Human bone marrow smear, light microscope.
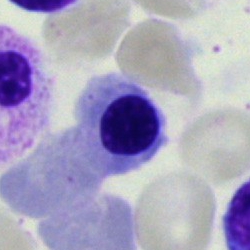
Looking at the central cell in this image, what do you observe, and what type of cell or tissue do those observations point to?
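Dense, dark purple chromatin fills the nucleus throughout, and no nucleoli can be seen. The cytoplasm is pale blue-lavender and contains no granules. This cell is an erythroblast.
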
